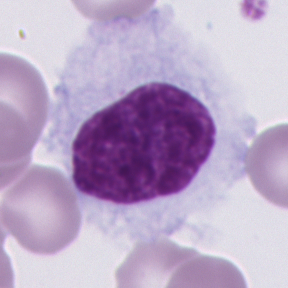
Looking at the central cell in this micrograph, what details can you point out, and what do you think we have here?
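Looking at the chromatin, I see it coarse and clumped, darker patches parted by paler streaks. The cytoplasm is abundant and pale grey-blue, its widest band lying above the nucleus, with only fine, faint lilac granularity. This is a hairy cell.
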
